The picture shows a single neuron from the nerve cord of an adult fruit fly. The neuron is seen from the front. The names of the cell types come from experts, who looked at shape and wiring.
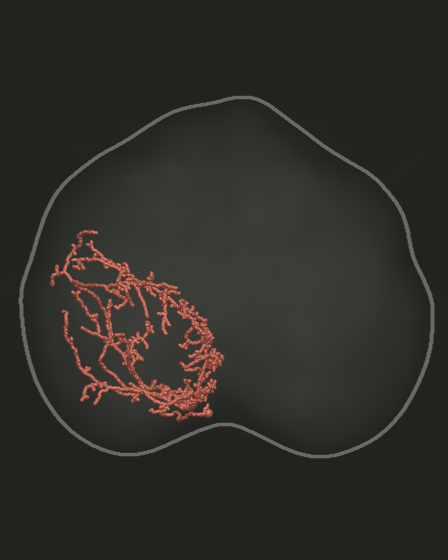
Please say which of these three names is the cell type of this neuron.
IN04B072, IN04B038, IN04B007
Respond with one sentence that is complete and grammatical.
As its cell type, this neuron has IN04B038.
